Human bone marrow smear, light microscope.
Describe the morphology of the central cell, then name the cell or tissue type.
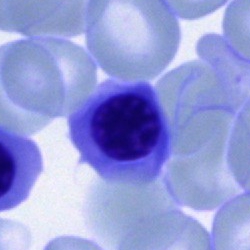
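Chromatin: dark, coarsely clumped, small paler gaps between the clumps. Nucleoli: none seen. Cytoplasm: deep blue rim around the nucleus, no vacuoles. Identification: erythroblast.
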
